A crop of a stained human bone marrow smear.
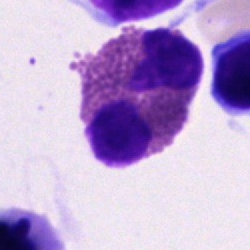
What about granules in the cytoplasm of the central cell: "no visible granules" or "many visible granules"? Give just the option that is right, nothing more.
Many visible granules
